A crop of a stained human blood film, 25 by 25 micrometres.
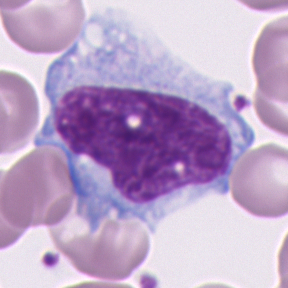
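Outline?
Irregular, several blunt angular corners.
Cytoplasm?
Abundant, pale greyish blue; small clear vacuoles above the nucleus.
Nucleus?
About 16 by 10 micrometres; two small round clear spots over it.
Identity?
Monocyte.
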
